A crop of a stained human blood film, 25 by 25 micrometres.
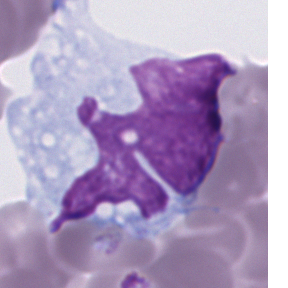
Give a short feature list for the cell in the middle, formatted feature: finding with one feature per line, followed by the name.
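Cytoplasm: abundant, pale greyish-blue.
Vacuoles: many, small, round and clear, in the cytoplasm.
Nucleus: a narrow slit-like cleft running in from its lower edge.
Outline: irregular, the margin bulging unevenly.
Name: monocyte.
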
